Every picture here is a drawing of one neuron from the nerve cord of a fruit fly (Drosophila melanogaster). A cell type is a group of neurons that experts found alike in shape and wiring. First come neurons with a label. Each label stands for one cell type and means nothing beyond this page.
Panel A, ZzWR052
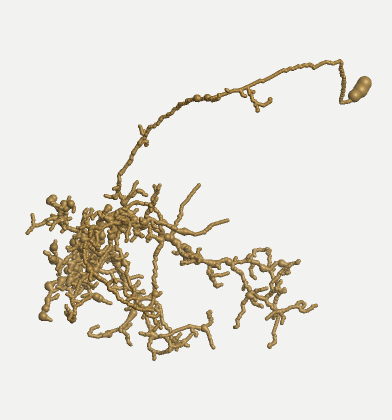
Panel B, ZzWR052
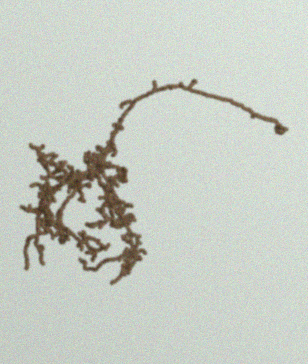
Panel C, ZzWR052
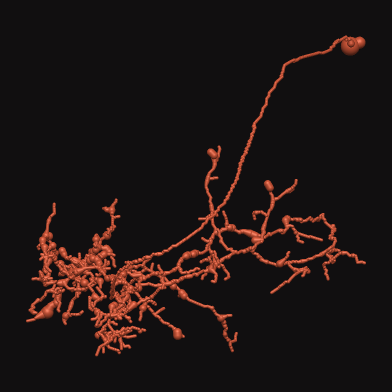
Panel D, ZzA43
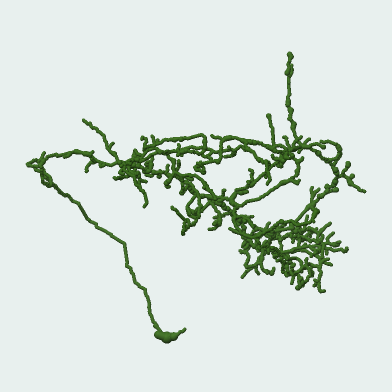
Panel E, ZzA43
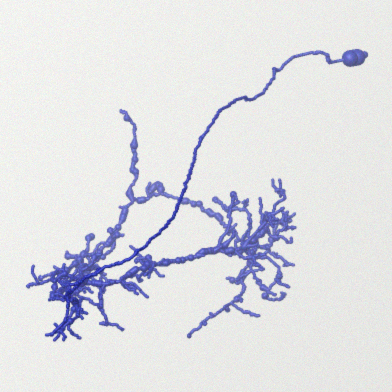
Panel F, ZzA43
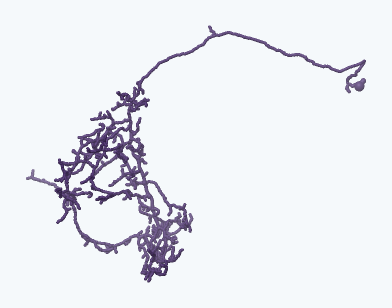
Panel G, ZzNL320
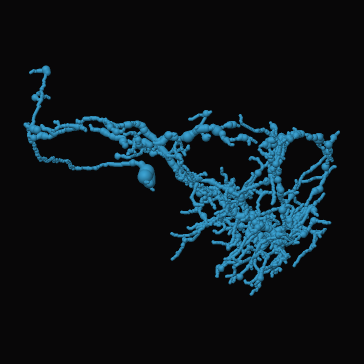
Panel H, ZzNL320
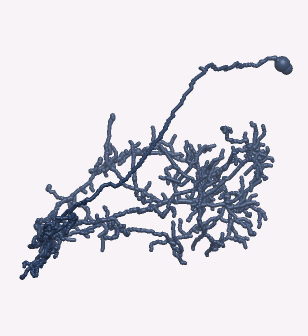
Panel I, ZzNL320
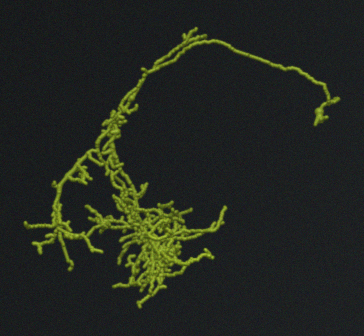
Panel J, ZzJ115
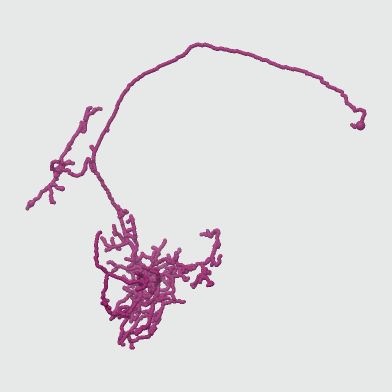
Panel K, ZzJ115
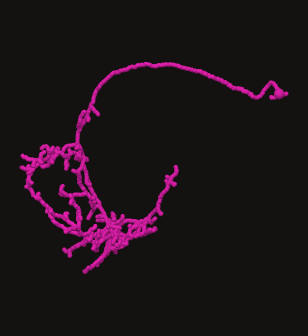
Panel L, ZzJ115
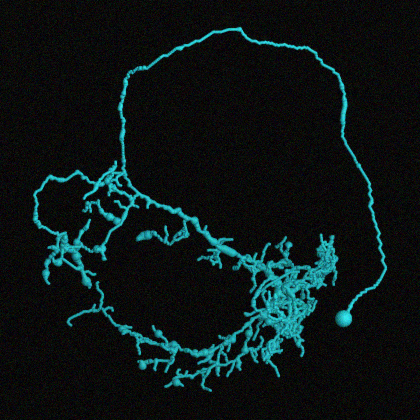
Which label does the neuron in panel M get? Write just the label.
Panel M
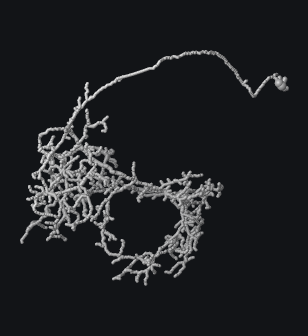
ZzA43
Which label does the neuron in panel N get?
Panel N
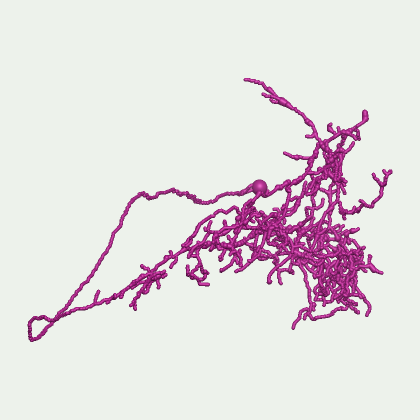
ZzA43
